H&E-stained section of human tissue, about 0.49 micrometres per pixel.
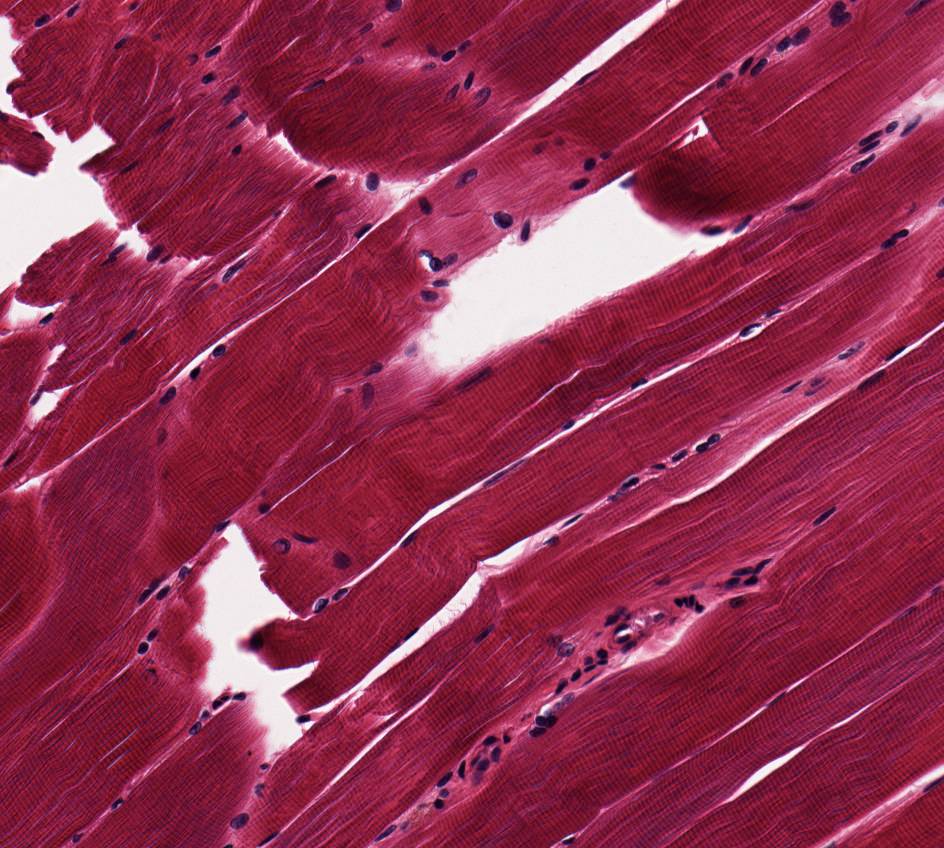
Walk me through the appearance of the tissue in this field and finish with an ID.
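I can see fine, regular transverse cross-striations running along the length of the fibres. Their nuclei are dark, flattened ovals sitting at the edges of the fibres. Each fibre runs as a separate, unbranched cylinder and doesn't join its neighbours. Just right of and below the centre, a thin strand of connective tissue between the fibres holds a cluster of small dark nuclei. So this is skeletal muscle.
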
